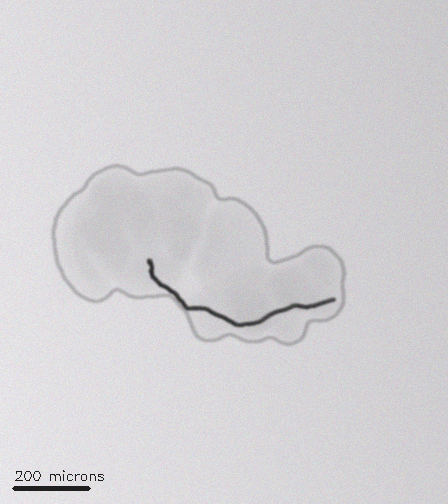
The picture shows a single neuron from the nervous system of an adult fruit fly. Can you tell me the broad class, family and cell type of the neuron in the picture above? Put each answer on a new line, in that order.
sensory neuron ascending to the brain
class gustatory
LgAG1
